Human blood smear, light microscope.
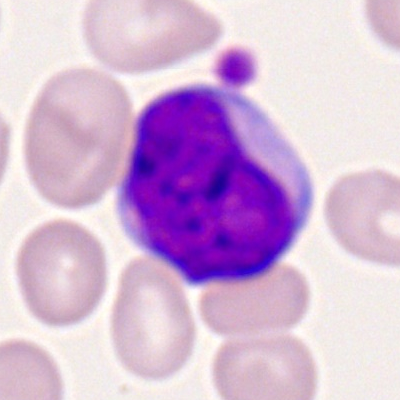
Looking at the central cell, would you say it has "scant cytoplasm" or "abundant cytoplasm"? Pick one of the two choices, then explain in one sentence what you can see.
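Scant cytoplasm. The cytoplasm is scant and pale blue.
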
